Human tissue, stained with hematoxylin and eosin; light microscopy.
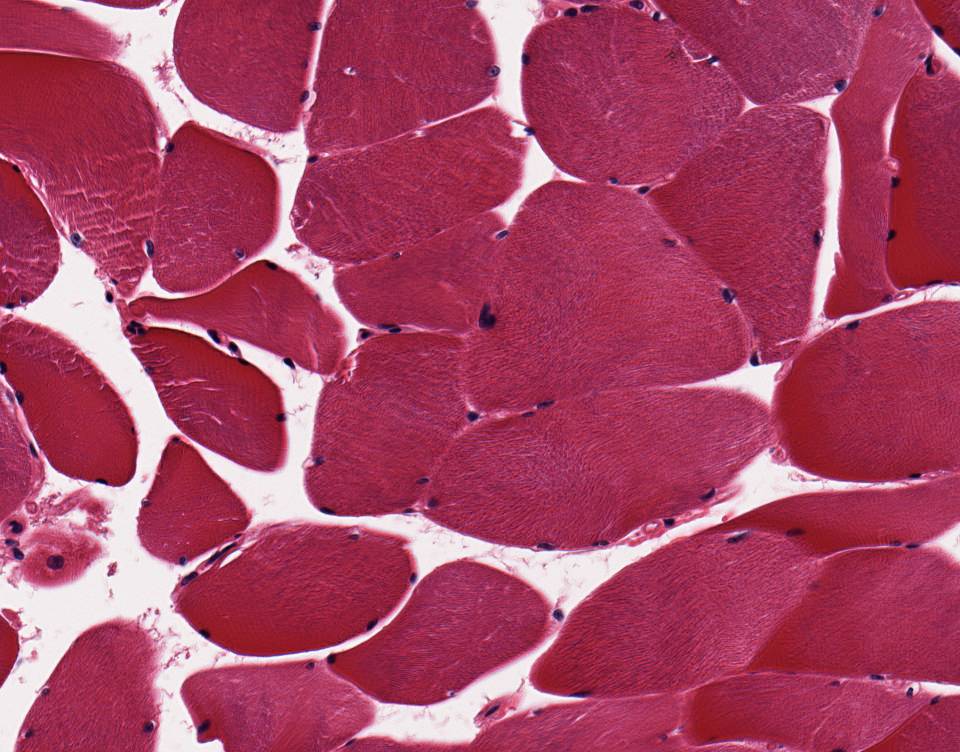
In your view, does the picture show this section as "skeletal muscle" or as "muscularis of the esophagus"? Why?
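It's skeletal muscle. What settles it is where the nuclei sit: the small dark ones are at the fibre edges, not in the centres.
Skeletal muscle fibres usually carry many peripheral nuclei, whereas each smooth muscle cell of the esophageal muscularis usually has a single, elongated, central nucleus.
Besides that, the fibre cytoplasm is evenly deep pink-red and finely stippled.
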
